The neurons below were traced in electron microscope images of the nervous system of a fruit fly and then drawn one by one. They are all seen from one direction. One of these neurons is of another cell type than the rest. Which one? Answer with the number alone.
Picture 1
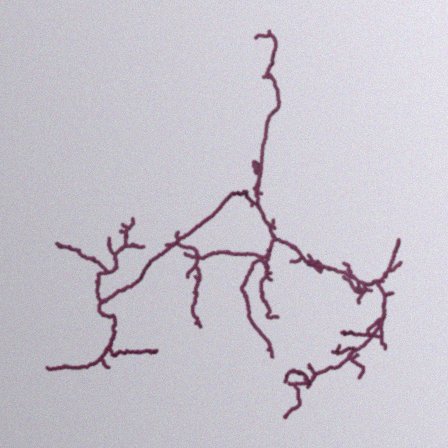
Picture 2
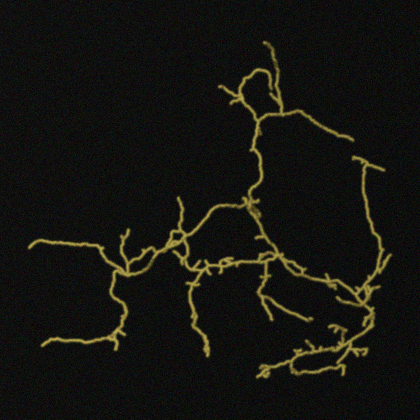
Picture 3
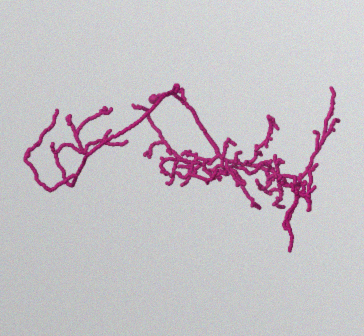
3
